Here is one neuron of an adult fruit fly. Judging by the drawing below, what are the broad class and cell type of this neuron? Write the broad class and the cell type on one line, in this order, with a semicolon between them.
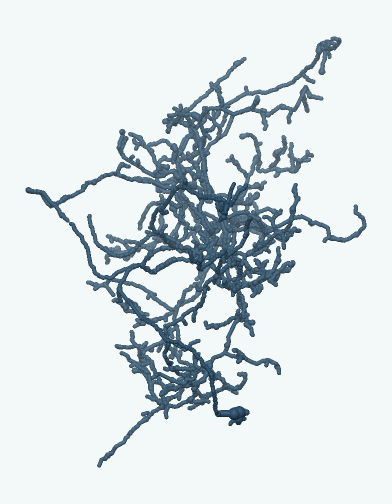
central-brain intrinsic neuron; PS164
